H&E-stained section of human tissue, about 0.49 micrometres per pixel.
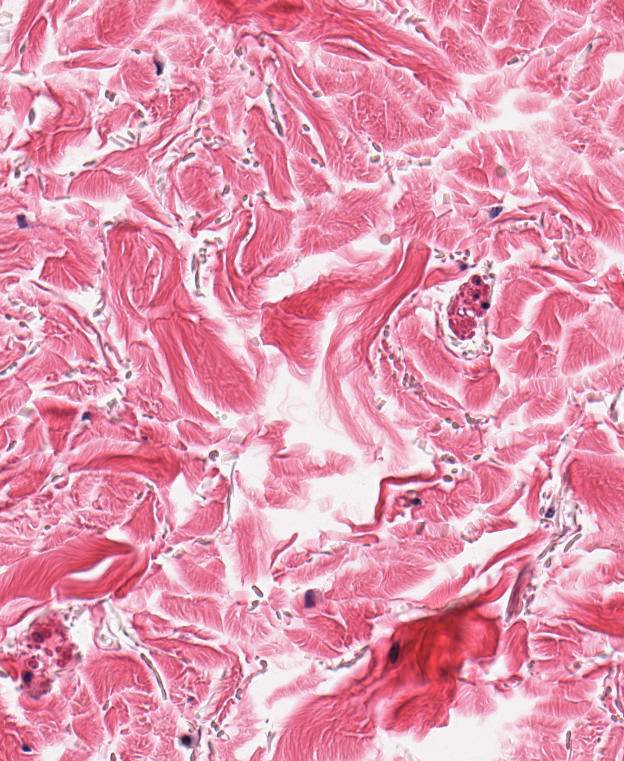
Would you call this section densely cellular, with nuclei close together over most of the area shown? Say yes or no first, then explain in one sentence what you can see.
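No. Nuclei are sparse, and most are thin spindle shapes lying between the collagen bundles.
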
